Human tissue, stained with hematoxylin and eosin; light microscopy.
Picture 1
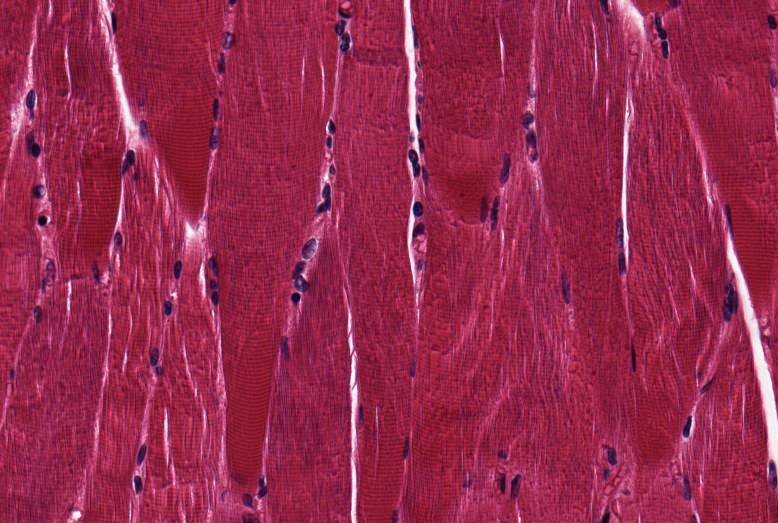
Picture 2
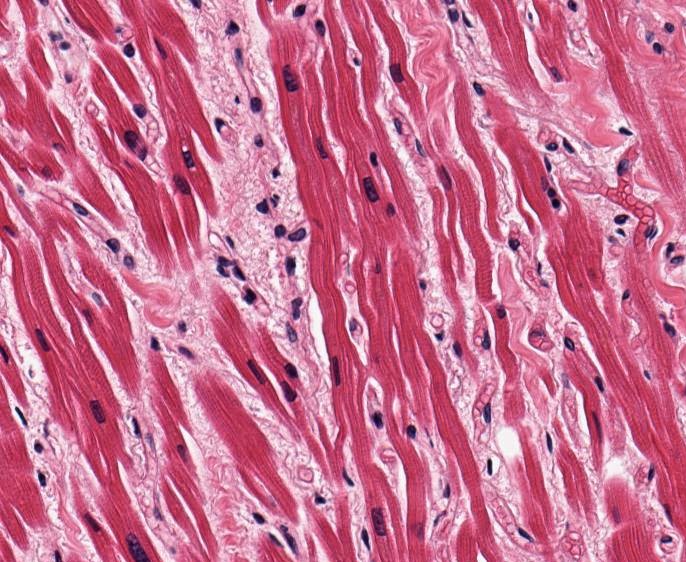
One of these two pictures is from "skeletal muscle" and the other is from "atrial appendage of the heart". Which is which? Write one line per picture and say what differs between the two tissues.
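Picture 1 is from the skeletal muscle. The nuclei lie at the edges of the fibres, along the boundaries between neighbouring fibres.
Picture 2 is from the atrial appendage of the heart. The muscle fibre nuclei are single, oval and lie centrally within the fibres.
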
